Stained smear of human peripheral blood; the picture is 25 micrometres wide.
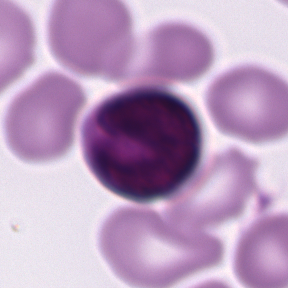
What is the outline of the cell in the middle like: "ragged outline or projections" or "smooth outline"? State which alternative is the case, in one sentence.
No projections, blebs or ragged parts break the cell's outline.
